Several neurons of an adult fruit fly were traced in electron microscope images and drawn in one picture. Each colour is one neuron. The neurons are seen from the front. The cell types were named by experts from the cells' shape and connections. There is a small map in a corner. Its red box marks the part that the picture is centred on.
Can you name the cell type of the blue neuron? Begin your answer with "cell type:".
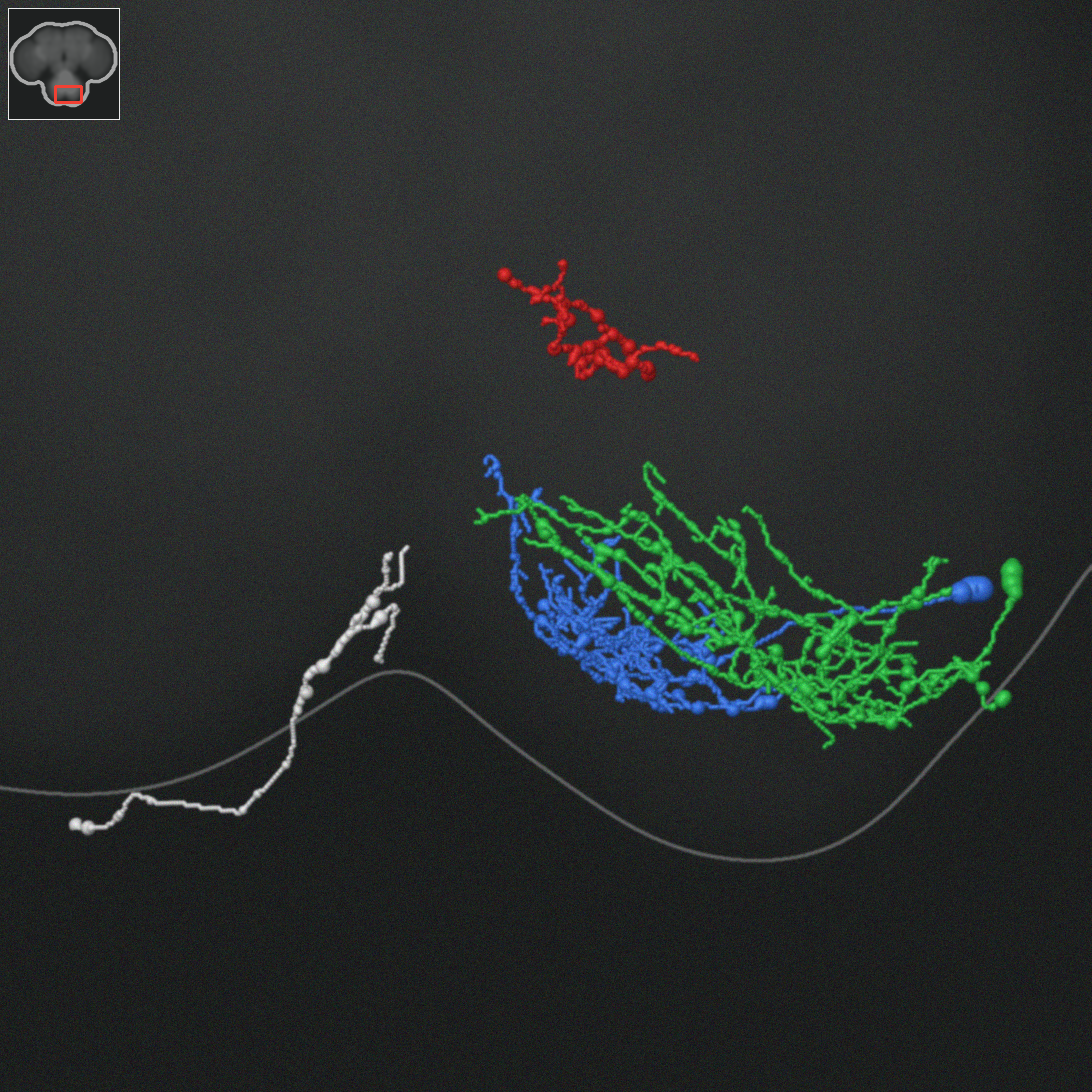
cell type: IN01B078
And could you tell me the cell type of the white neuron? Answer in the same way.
cell type: LgLG2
